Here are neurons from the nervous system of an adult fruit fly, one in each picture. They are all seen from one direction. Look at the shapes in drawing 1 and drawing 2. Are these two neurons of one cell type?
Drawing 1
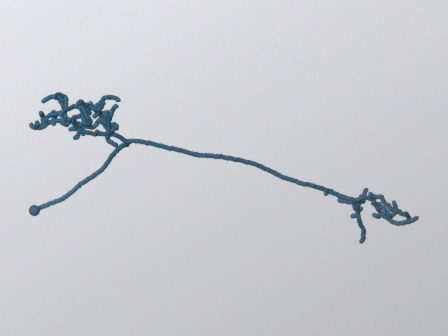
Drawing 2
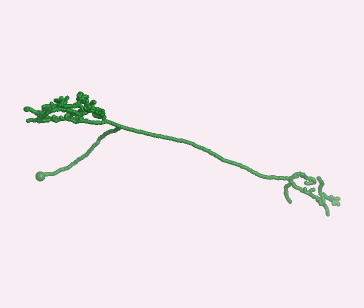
yes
